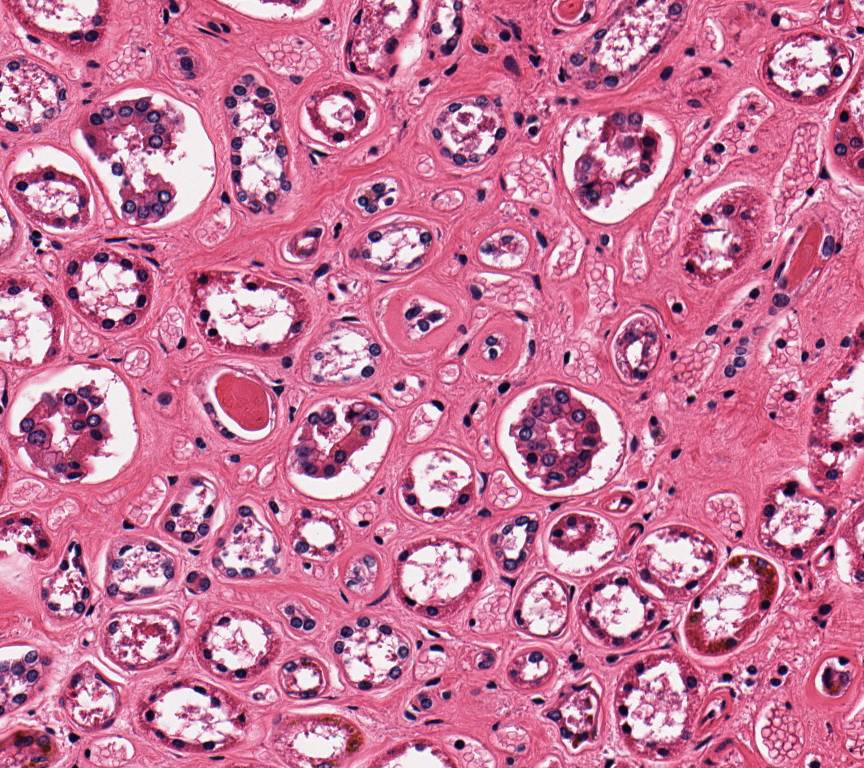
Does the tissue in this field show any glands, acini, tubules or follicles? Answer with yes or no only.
Yes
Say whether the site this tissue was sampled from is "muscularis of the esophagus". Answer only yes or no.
no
